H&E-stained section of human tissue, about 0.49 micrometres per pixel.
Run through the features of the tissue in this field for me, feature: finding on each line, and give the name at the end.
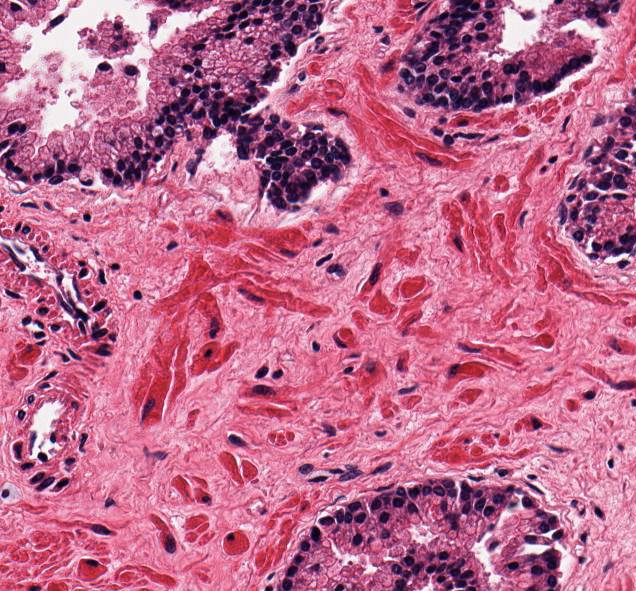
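Layout: glands along the top, right edge and bottom; stroma in the centre
Gland lining: crowded, several cell layers, dark round nuclei
Epithelial cytoplasm: pale, finely vacuolated
Stroma: pale pink wavy collagen between muscle bundles, scattered spindle-shaped nuclei
Tissue: prostate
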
